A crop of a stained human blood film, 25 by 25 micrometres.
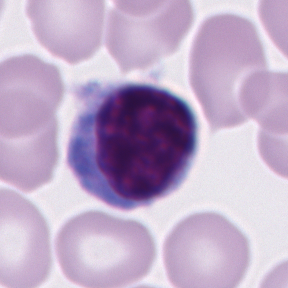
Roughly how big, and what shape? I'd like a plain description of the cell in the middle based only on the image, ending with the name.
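The cell measures about 12 micrometres across, and its nucleus about 9 micrometres. The nucleus is round, without indentation or lobes, and lies off-centre towards the right, so a wider band of cytoplasm remains on the left. Its chromatin is dense, dark purple and coarsely clumped. Along the upper left, the cytoplasmic edge is frayed into small irregular projections. This is a typical lymphocyte.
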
